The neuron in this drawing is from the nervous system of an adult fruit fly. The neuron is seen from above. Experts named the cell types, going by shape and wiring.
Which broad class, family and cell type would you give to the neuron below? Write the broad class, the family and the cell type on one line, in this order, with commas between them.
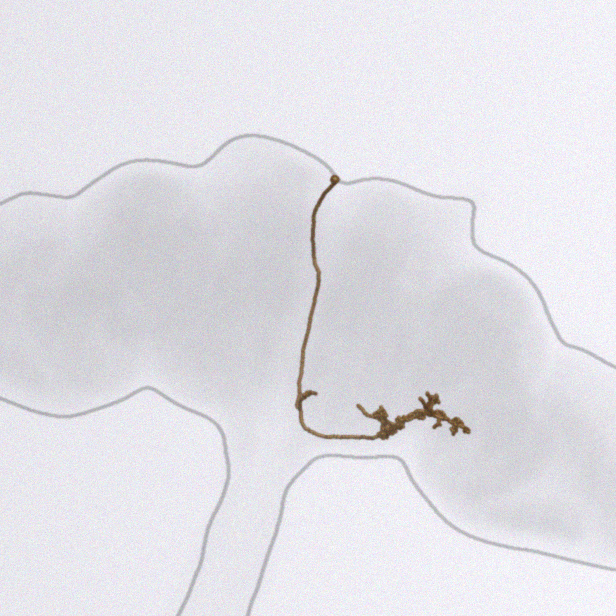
central-brain intrinsic neuron, hemilineage WEDd2, CB0142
